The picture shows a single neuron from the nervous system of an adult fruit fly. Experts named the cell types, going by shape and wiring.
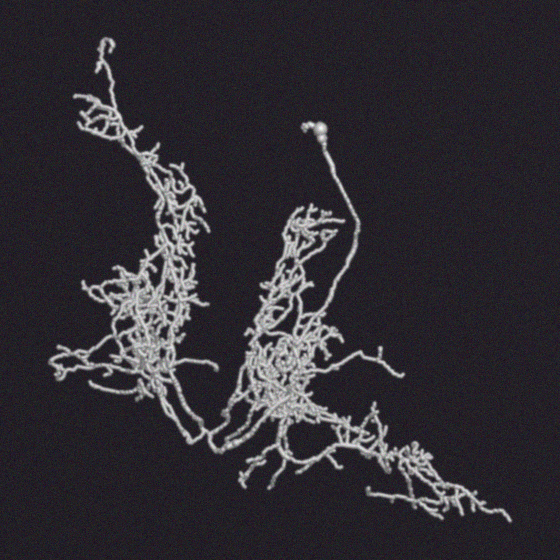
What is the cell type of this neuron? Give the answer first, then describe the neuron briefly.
Its cell type is ATL031. It is a central-brain intrinsic neuron. The cell body is at the top of the picture. More than a hundred branch ends can be seen.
